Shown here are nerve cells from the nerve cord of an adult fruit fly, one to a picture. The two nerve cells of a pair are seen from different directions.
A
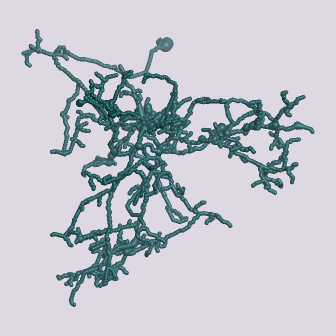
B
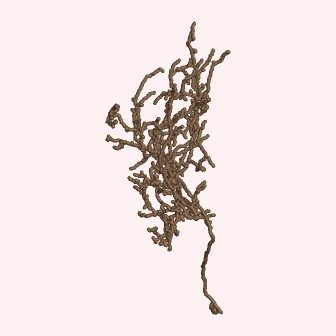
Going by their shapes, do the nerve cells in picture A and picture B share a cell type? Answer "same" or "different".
same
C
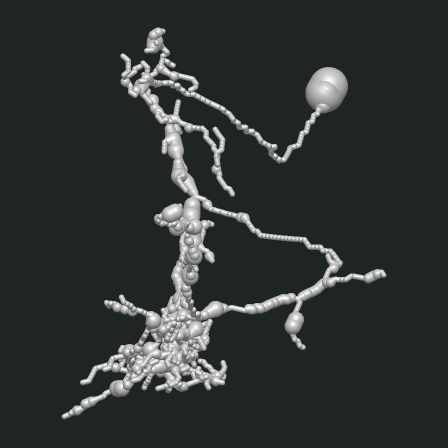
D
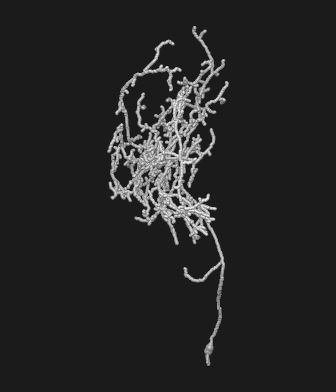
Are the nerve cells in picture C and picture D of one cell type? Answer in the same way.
different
